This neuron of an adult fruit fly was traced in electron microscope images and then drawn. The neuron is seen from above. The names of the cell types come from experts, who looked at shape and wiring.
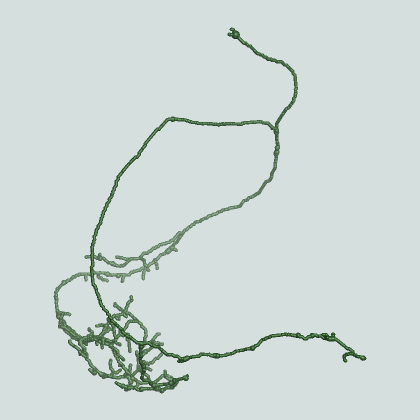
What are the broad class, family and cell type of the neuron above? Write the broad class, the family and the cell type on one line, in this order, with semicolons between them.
central-brain intrinsic neuron; hemilineage VPNp&v1_posterior; AVLP481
